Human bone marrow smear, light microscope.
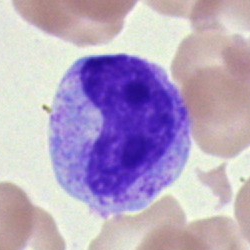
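Metamyelocyte with a kidney-shaped nucleus whose indentation faces left. With the nucleus placed toward the right, the left side holds a wider band of cytoplasm. Notice the fine purple-pink granules scattered through that cytoplasm, and the paler, almost clear zone tucked into the nuclear indentation.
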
